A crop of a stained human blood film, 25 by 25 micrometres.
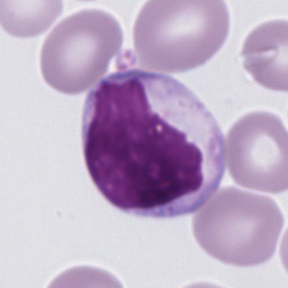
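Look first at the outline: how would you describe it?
Smooth, and roughly oval.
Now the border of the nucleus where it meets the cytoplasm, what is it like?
Irregular and jagged.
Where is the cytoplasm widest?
In a band on the upper right side, and it shows no vacuoles.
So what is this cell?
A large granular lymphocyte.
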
